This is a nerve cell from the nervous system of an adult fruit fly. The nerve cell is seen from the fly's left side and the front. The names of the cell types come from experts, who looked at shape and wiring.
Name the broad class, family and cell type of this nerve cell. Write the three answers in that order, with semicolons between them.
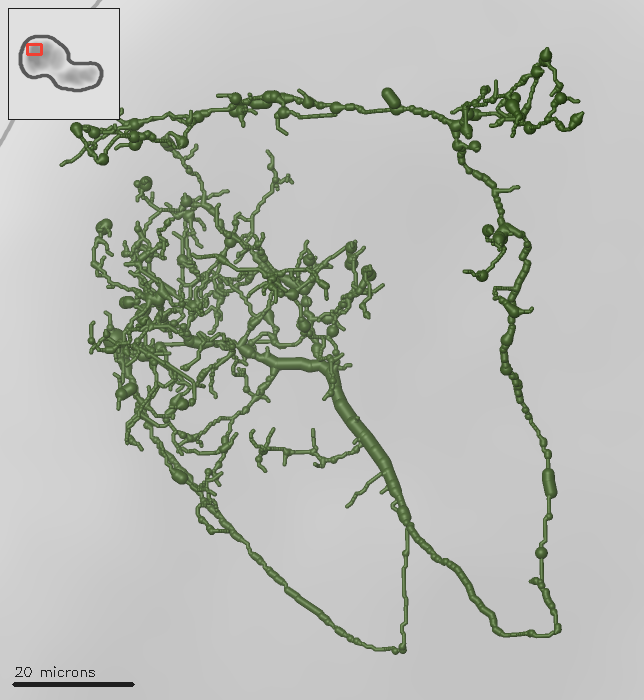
central-brain intrinsic neuron; hemilineage LHl4_posterior; LHPV2h1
